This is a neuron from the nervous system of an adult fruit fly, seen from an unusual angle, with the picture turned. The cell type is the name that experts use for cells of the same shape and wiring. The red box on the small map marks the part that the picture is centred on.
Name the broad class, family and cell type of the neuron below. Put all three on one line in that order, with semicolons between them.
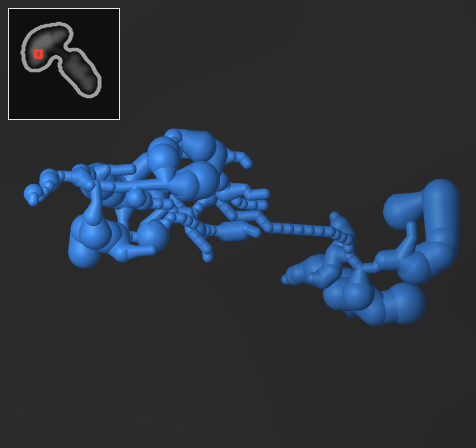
optic-lobe intrinsic neuron; L; L5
